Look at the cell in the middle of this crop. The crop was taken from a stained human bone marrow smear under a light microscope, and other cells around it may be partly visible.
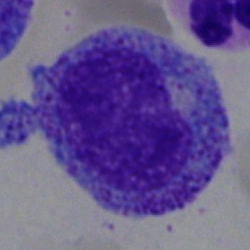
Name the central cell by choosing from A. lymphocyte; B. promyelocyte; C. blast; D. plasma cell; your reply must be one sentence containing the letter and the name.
The cell right in the middle is a promyelocyte, so option B is the one.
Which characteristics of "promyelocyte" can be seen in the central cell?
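Promyelocyte is the correct name for the cell in the middle. Numerous dark purple granules are scattered throughout its cytoplasm, which goes with the name.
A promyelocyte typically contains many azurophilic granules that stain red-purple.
The rim of cytoplasm is moderate and wider on the right than on the left, which fits a nucleus lying away from the middle.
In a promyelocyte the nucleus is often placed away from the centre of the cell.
The chromatin stains deep purple and is finely clumped rather than smooth, and a pale, clear area lies beside the nucleus on its upper right.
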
